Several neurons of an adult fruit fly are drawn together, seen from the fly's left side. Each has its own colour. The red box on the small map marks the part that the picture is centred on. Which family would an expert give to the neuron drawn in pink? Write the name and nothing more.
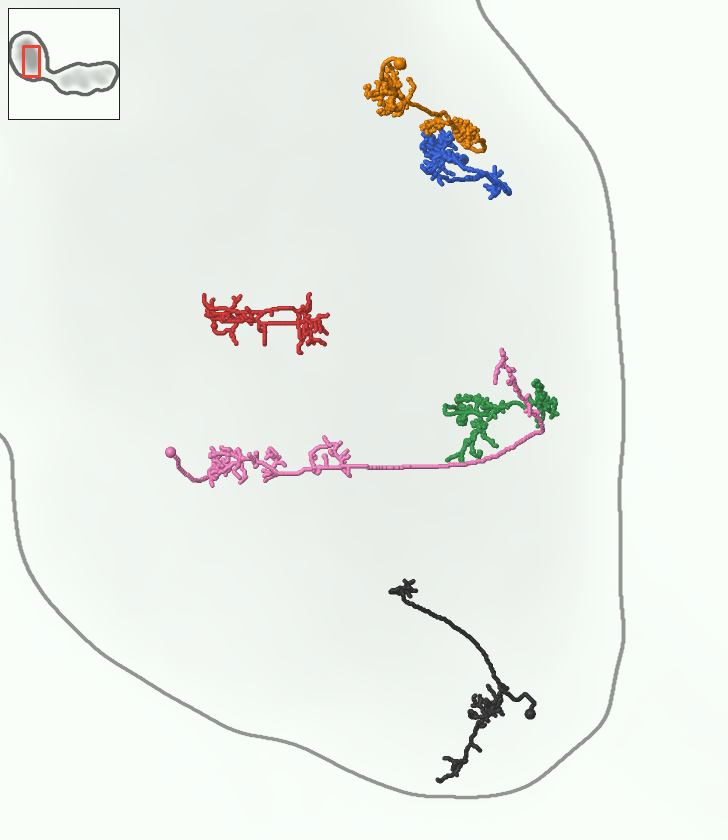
Tm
